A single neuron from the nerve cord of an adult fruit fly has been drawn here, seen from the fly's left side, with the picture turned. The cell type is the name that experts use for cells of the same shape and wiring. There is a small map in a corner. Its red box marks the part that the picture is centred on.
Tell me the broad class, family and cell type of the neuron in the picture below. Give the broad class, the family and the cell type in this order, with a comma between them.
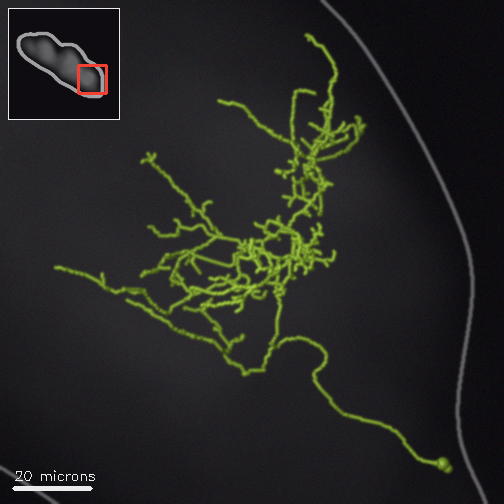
nerve-cord intrinsic neuron, hemilineage 16B, IN16B122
